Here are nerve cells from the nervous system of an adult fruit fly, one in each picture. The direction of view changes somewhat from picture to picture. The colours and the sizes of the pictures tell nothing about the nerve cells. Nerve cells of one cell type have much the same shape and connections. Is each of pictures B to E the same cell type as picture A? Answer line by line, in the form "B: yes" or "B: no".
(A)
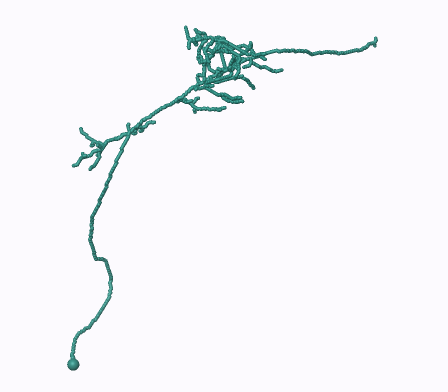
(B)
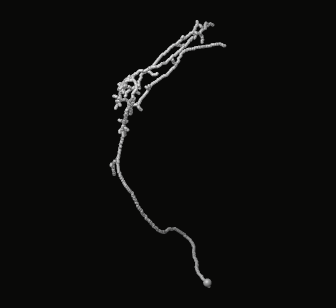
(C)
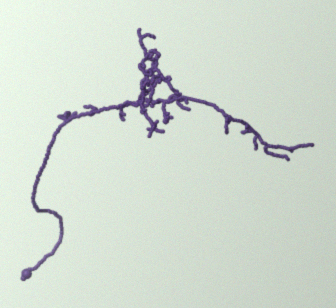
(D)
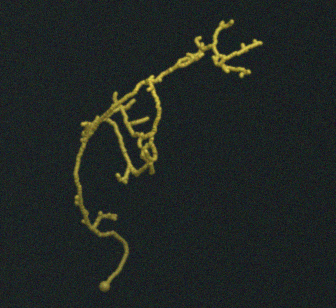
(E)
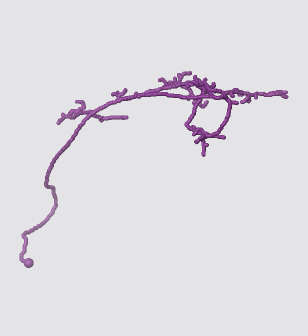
B: yes
C: yes
D: no
E: no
